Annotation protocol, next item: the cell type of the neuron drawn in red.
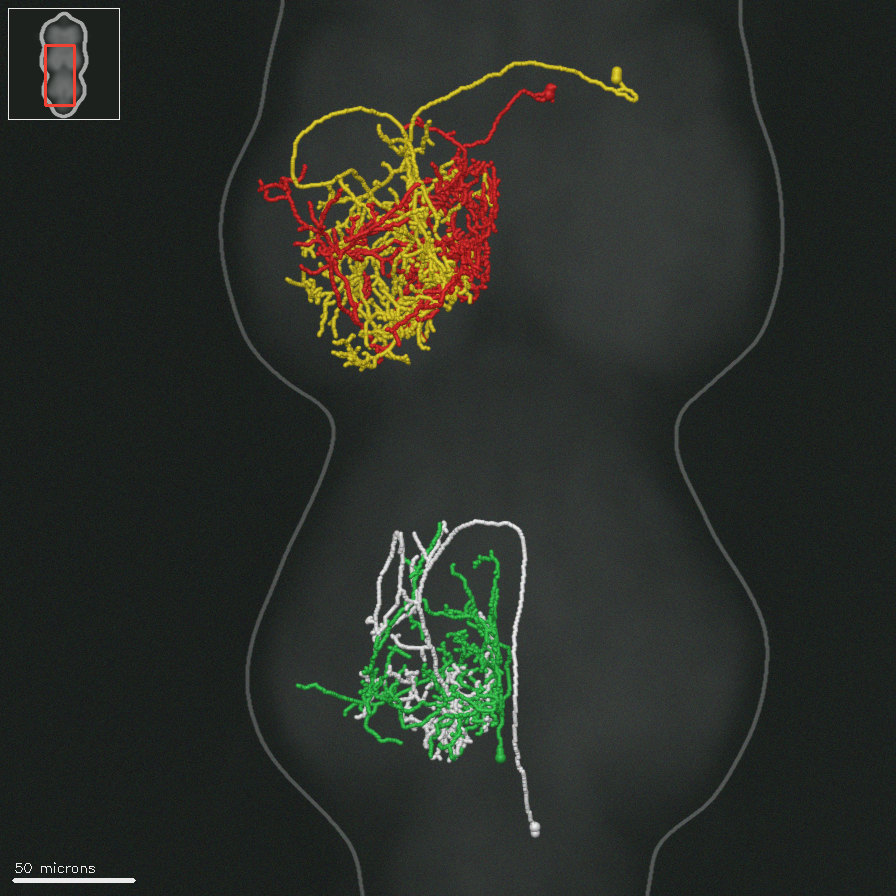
IN13B017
